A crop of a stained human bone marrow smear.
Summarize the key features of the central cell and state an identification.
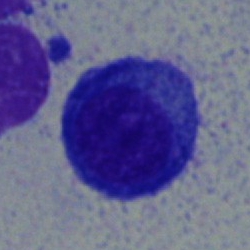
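The rim of cytoplasm is widest on the upper right side of the cell. No granules are visible within this cytoplasm. The chromatin appears finely textured rather than coarsely clumped. Just beyond the upper left edge of the cell lies a small, dark, round body. The cell is a plasma cell.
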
